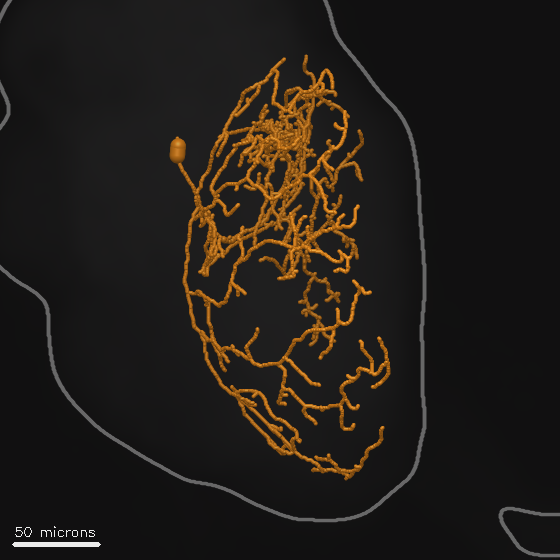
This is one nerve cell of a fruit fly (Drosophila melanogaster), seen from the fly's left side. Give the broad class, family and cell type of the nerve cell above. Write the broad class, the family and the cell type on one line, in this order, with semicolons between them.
visual centrifugal neuron; MeVC; MeVC21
